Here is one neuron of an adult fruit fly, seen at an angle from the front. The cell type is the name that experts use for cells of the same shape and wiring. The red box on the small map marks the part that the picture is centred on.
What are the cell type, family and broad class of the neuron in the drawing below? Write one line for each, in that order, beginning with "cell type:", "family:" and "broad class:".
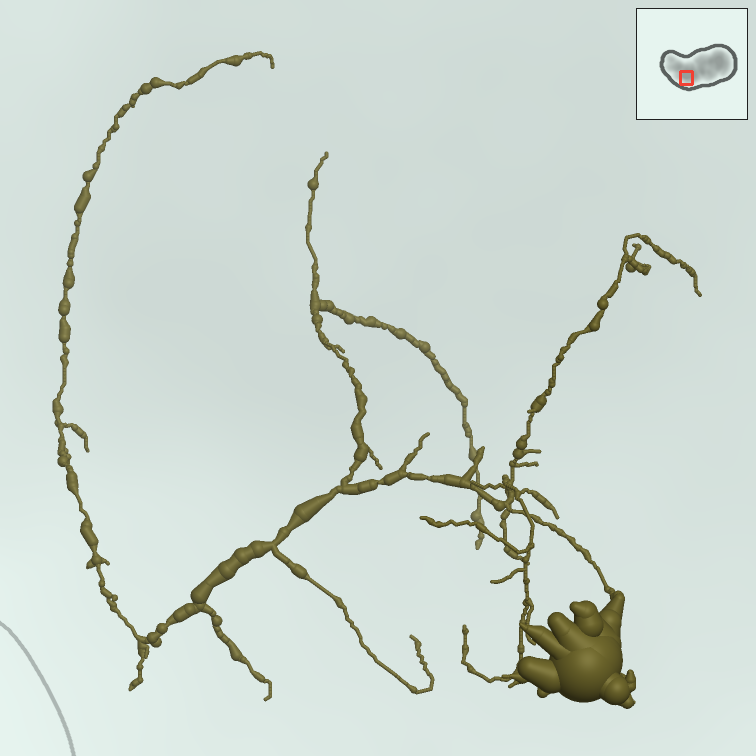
cell type: Acc. ti flexor MN
family: hemilineage 15B
broad class: motor neuron of the nerve cord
